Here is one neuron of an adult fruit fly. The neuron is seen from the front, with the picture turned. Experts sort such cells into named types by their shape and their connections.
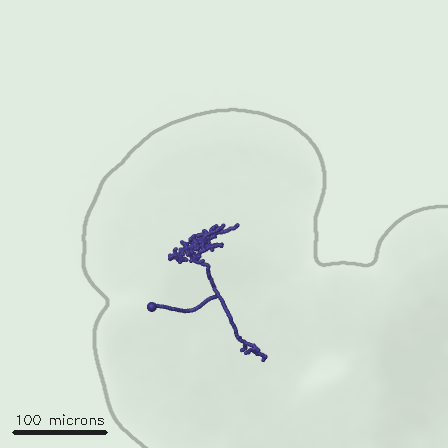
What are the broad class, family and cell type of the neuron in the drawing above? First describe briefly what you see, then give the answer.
From top to bottom in the picture it spans about 150 microns. In this view it is about as wide as it is tall. Its broad class is visual projection neuron. The family is hemilineage VPNd1. The cell type is LC22.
